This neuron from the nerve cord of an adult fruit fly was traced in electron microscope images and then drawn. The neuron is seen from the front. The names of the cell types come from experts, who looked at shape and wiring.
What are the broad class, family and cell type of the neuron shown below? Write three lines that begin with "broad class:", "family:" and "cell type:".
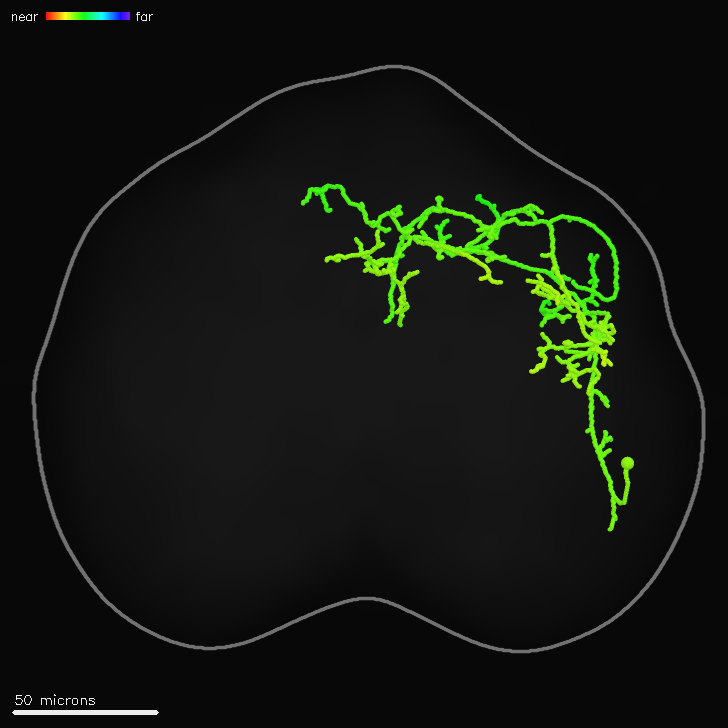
broad class: nerve-cord intrinsic neuron
family: hemilineage 08A
cell type: IN08A011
